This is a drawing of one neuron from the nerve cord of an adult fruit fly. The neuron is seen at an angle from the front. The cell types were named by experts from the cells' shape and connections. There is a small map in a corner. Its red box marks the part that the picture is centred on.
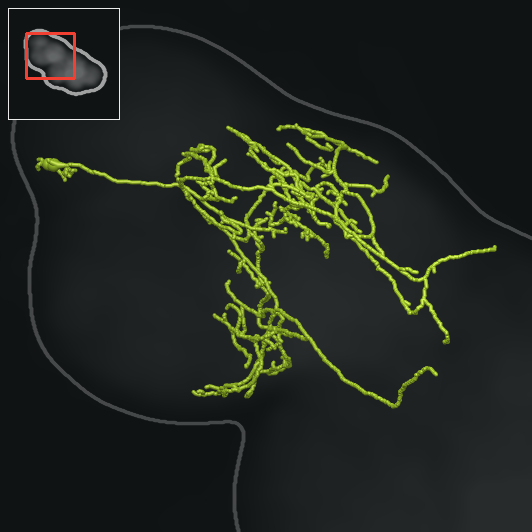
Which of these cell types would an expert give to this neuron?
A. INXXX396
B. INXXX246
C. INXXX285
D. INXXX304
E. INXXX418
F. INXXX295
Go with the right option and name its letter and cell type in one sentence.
Cell type INXXX295 is what the neuron is, as option F states.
